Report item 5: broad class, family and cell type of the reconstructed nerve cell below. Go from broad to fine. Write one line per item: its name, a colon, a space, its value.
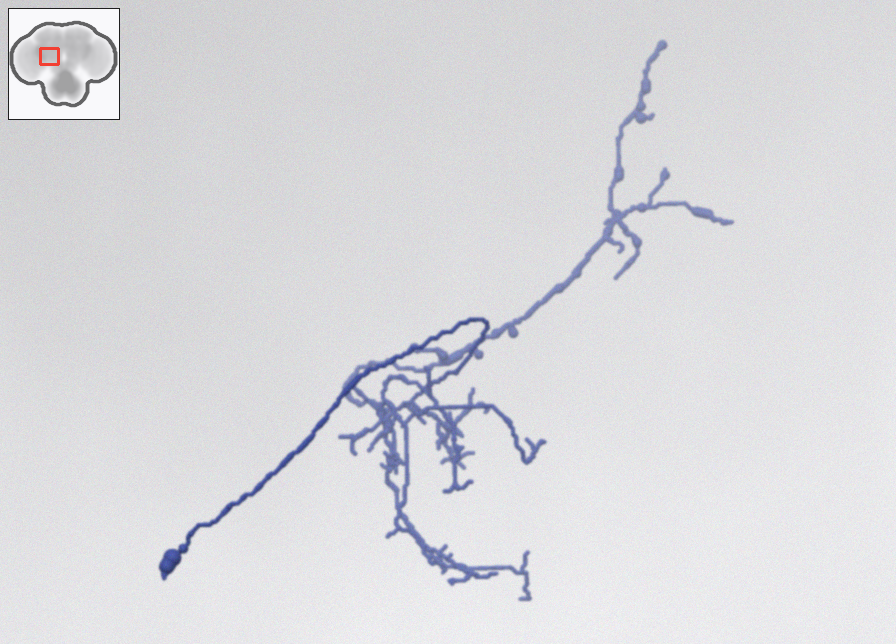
broad class: central-brain intrinsic neuron
family: hemilineage WEDa2
cell type: WED033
